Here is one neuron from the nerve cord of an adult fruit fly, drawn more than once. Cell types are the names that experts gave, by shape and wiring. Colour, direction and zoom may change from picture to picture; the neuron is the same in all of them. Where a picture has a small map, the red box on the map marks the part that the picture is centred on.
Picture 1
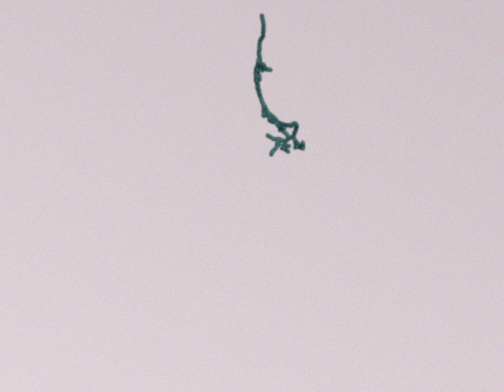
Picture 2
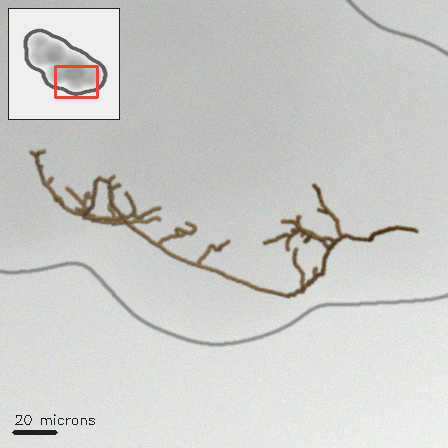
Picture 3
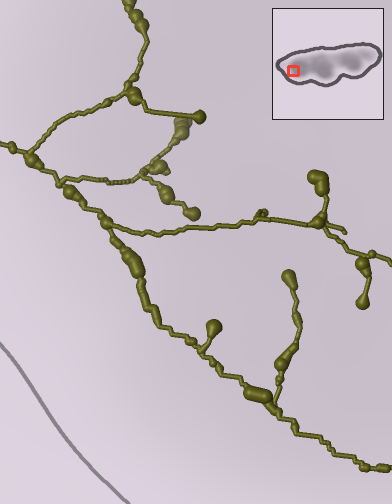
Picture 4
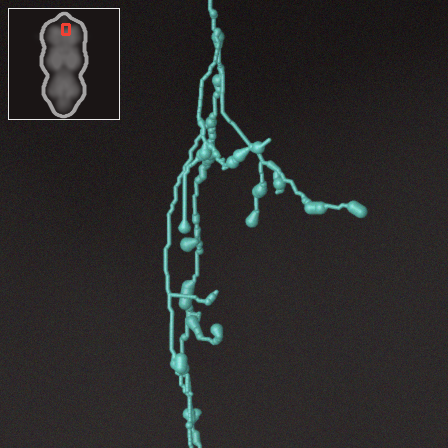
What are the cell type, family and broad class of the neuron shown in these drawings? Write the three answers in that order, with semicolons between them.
DNg59; hemilineage MD3; descending neuron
